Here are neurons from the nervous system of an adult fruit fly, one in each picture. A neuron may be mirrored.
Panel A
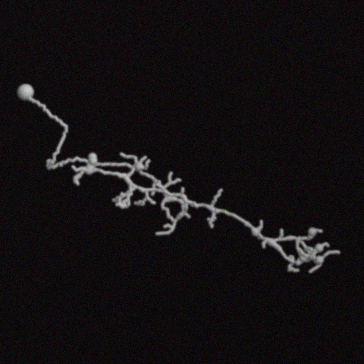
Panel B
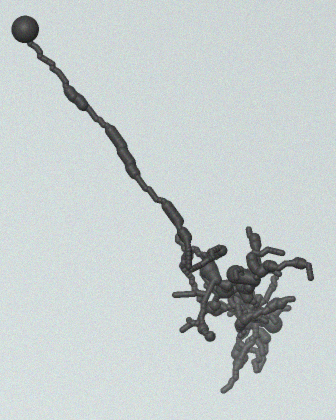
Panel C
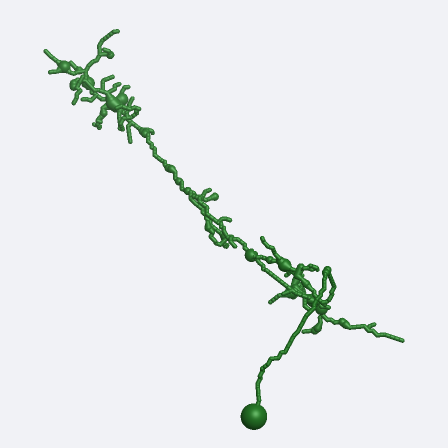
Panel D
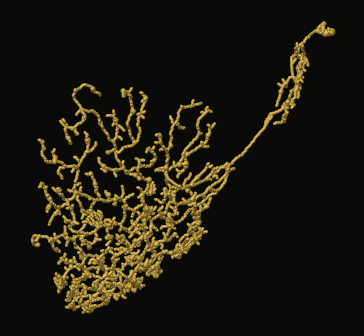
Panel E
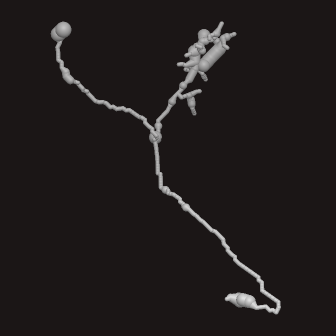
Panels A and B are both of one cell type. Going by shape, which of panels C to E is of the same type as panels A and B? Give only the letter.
C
